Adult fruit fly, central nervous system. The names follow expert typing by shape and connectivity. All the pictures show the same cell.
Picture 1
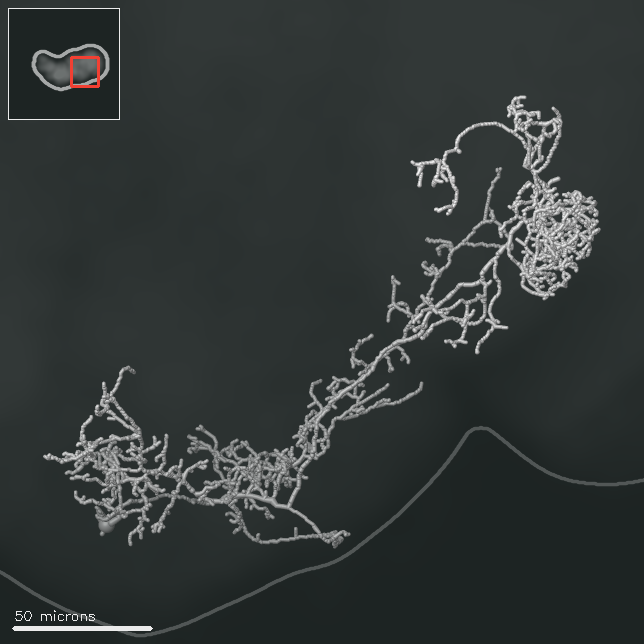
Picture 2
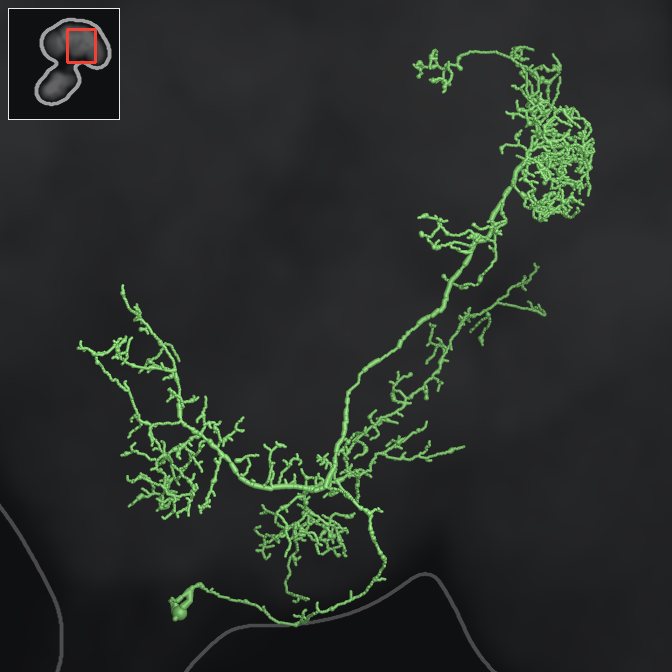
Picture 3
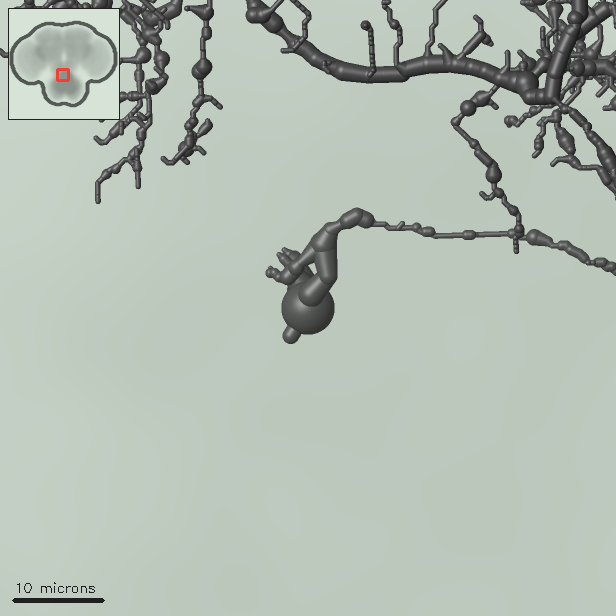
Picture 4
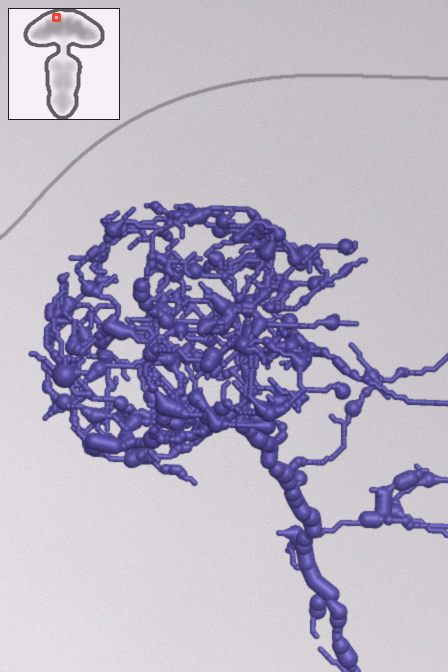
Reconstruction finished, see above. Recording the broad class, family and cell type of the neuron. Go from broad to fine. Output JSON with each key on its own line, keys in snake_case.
{
 "broad_class": "central-brain intrinsic neuron",
 "family": "ALIN",
 "cell_type": "ALIN7"
}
